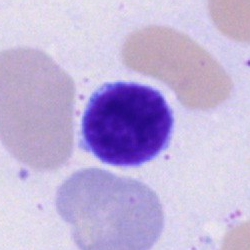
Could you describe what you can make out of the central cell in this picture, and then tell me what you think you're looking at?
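The nucleus has dense, dark purple chromatin with coarse clumping and no visible nucleoli. Only a small bit of cytoplasm shows, at the lower left edge, and it is pale blue. No granules are present anywhere in the cell. Cell type: lymphocyte.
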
